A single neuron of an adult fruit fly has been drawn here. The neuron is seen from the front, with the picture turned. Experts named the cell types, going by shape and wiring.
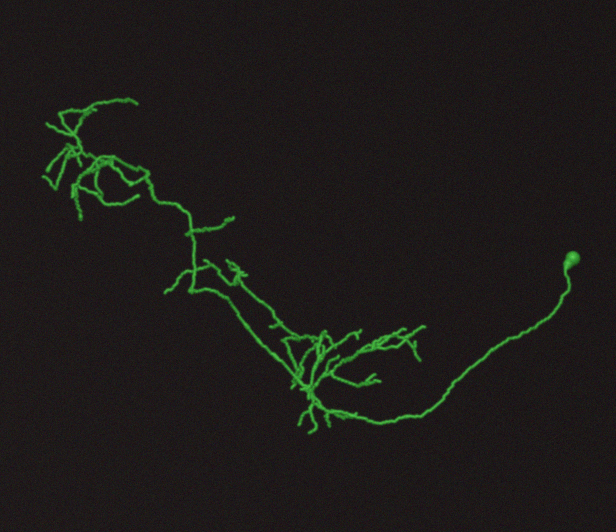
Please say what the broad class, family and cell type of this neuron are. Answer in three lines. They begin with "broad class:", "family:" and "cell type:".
broad class: nerve-cord intrinsic neuron
family: hemilineage 06A
cell type: IN06A082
